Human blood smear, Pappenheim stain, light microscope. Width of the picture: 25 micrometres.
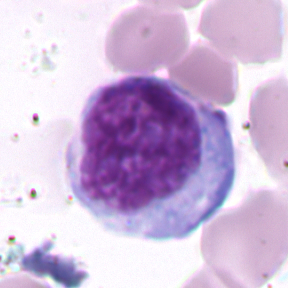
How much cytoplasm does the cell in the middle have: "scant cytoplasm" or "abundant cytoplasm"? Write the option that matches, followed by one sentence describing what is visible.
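Scant cytoplasm. The cytoplasm forms a rim that is much narrower than the nucleus is wide.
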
